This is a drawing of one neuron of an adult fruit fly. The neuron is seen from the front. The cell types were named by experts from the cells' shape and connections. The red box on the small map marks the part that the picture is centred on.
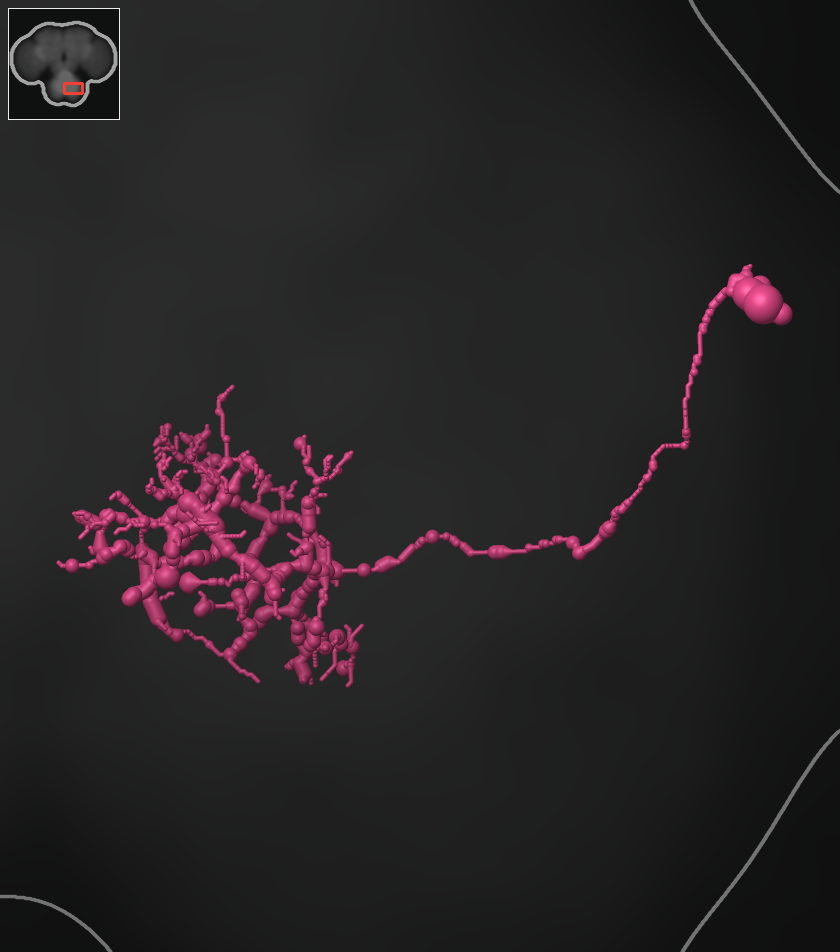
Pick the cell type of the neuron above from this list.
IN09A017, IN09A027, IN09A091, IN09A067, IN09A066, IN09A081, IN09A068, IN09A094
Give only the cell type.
IN09A017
